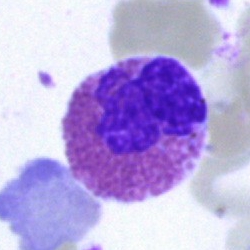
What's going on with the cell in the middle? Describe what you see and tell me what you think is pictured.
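Outline checked: round. Nucleus checked: divided into several lobes joined to one another, and placed in the upper part of the cell. Cytoplasm checked: plentiful, making a wide band beneath the nucleus. The cell is an eosinophil.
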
